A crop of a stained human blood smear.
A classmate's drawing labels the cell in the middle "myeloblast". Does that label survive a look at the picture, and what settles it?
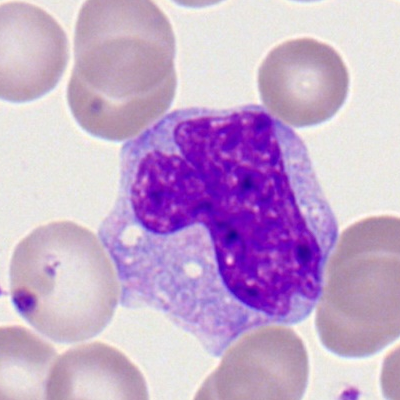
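Look at the nucleus first: it is large and irregularly folded, with indentations in its outline.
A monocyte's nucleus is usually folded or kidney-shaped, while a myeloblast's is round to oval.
So myeloblast doesn't fit; this cell is a monocyte. Its outline is irregular and somewhat angular, with blunt bulges instead of a smooth round edge. Two clear round vacuoles sit in the cytoplasm to the lower left of the nucleus, and there are no coarse granules. Red blood cells lie close against it on the left and right.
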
